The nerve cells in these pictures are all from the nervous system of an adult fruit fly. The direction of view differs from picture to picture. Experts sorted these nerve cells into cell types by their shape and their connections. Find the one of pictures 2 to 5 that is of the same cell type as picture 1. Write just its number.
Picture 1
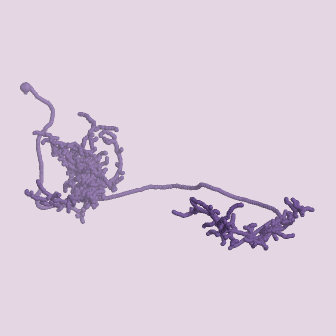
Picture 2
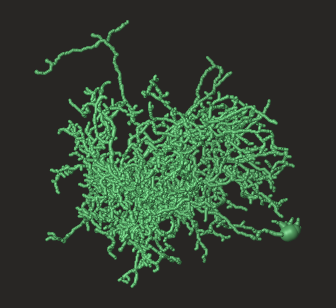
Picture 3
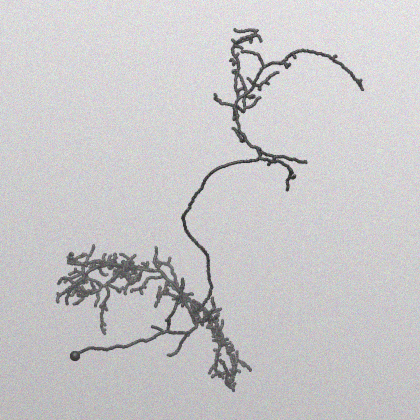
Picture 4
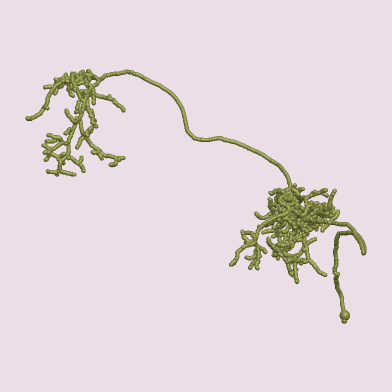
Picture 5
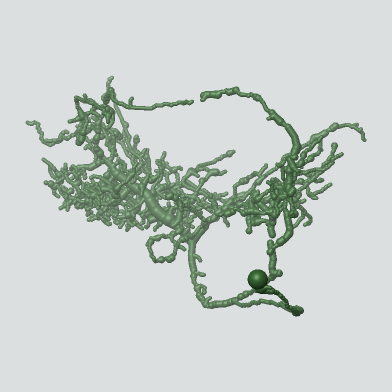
4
